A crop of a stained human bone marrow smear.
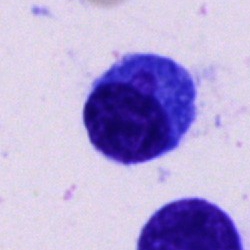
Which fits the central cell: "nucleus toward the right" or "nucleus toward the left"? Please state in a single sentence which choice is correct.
It is toward the left that the nucleus of this cell lies.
